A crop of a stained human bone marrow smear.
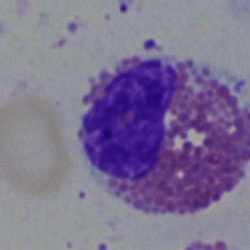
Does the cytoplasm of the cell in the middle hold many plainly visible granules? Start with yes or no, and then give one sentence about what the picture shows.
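Yes. The cytoplasm is packed with coarse, round granules.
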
